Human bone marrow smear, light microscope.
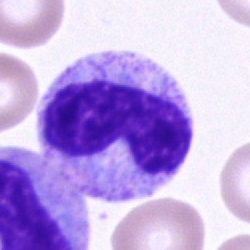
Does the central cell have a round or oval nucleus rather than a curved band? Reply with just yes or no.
No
